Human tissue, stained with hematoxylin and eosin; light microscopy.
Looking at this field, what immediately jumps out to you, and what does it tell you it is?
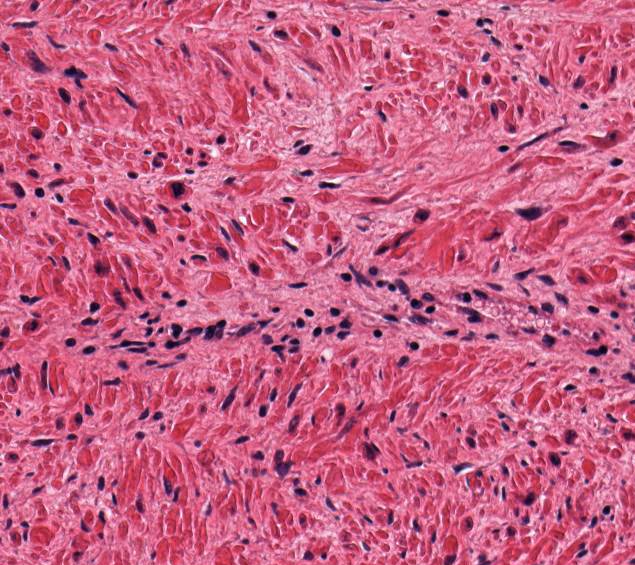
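Seen here is fibromuscular stroma, with no open lumen anywhere. Bundles of spindle cells with pink cytoplasm interlace in several directions, many cut across as rounded pink profiles packed side by side. No epithelium or glands are present.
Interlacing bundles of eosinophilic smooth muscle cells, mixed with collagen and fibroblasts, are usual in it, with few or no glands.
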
